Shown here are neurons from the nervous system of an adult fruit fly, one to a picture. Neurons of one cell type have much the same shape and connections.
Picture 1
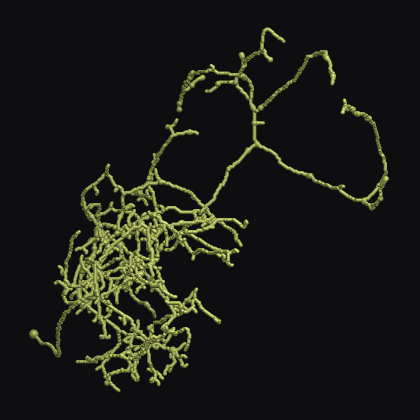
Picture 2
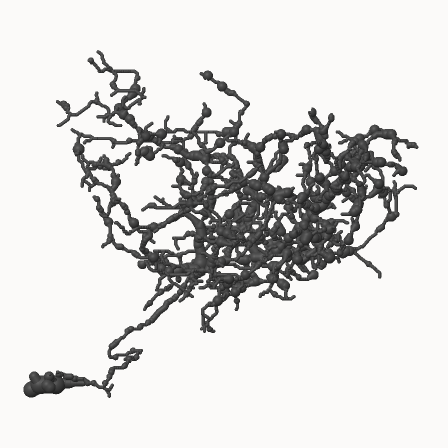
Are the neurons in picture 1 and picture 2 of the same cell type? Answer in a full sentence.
They are of different cell types.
